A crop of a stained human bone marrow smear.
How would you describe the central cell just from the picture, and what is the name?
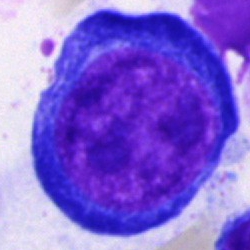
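Broadly round to oval in outline, the central cell has deep blue cytoplasm. A paler band lies in that cytoplasm next to the nucleus. No granules are seen in the cytoplasm. The answer is proerythroblast.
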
